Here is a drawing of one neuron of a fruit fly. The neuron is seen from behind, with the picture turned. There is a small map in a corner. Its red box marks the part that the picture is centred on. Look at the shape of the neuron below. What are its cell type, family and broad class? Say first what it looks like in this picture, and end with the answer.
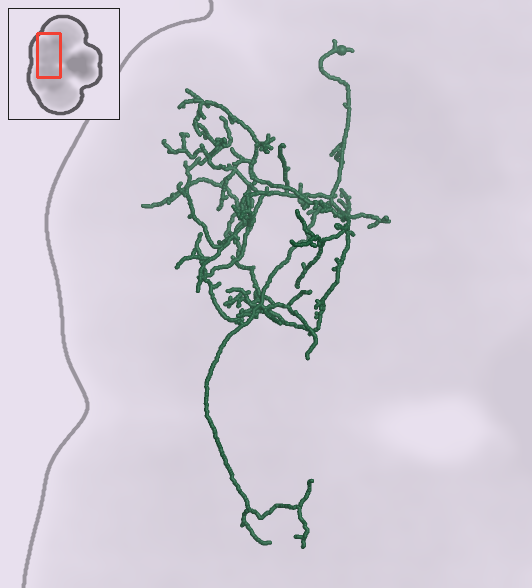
The picture shows dozens of branch ends. As drawn here it is taller than it is wide. The cell type is CL062_b1. Its family is hemilineage VLPl2_medial. This is a central-brain intrinsic neuron.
